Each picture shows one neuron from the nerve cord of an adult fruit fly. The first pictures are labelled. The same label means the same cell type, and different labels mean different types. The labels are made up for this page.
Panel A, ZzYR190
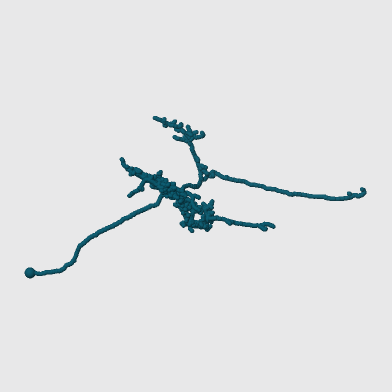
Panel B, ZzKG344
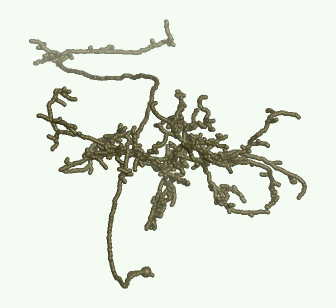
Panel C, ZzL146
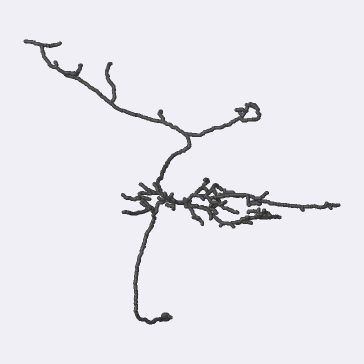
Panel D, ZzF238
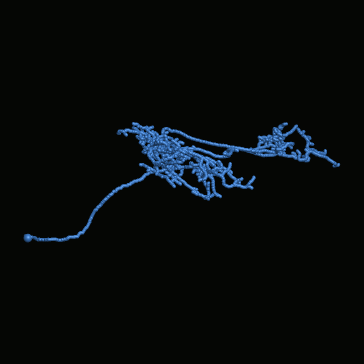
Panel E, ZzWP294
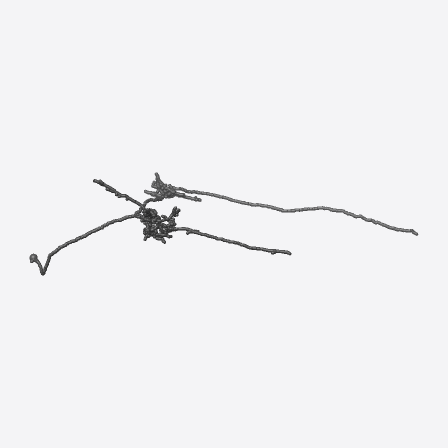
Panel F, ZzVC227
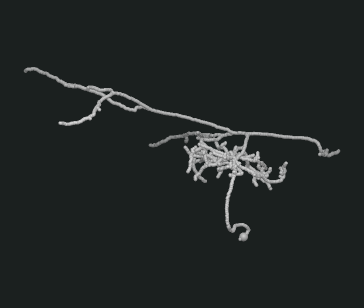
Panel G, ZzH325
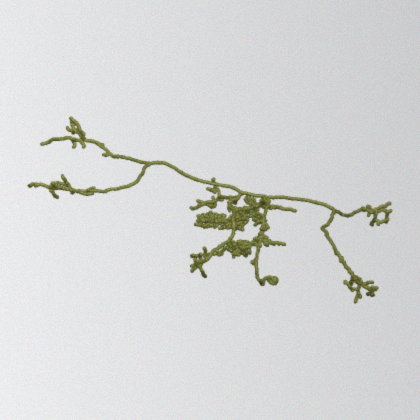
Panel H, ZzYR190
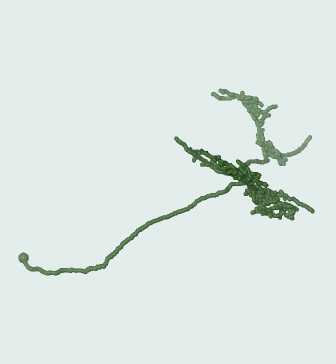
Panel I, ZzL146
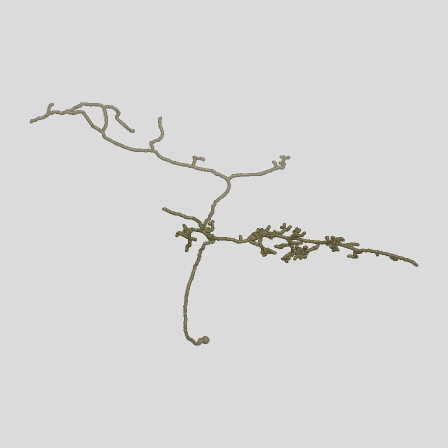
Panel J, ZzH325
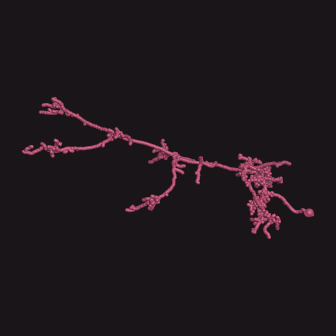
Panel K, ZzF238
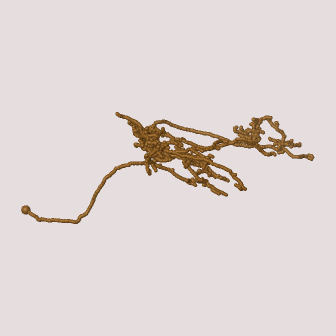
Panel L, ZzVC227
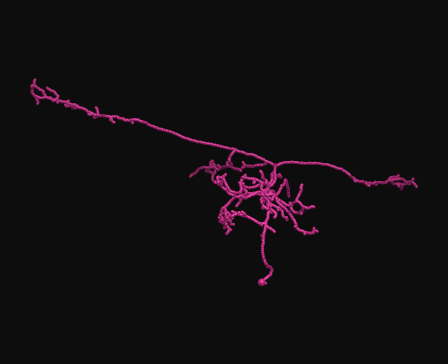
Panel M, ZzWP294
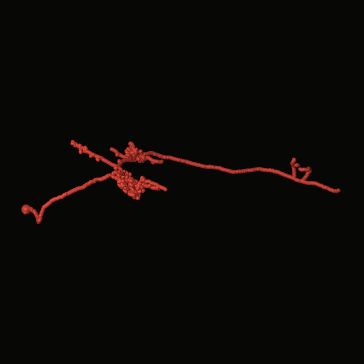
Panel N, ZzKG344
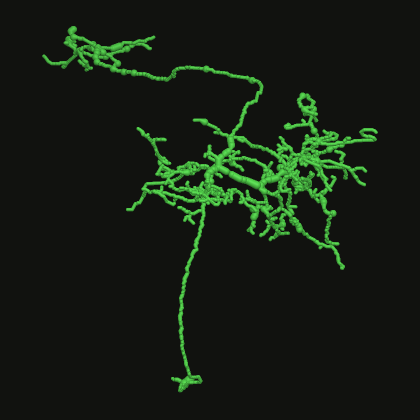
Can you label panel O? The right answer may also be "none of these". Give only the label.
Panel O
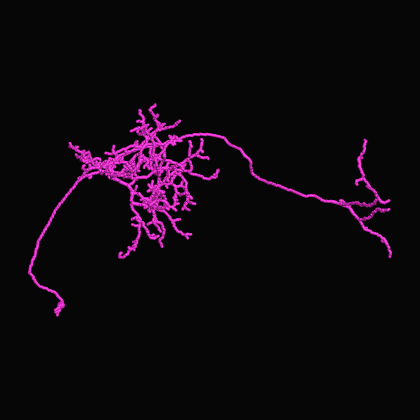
ZzKG344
